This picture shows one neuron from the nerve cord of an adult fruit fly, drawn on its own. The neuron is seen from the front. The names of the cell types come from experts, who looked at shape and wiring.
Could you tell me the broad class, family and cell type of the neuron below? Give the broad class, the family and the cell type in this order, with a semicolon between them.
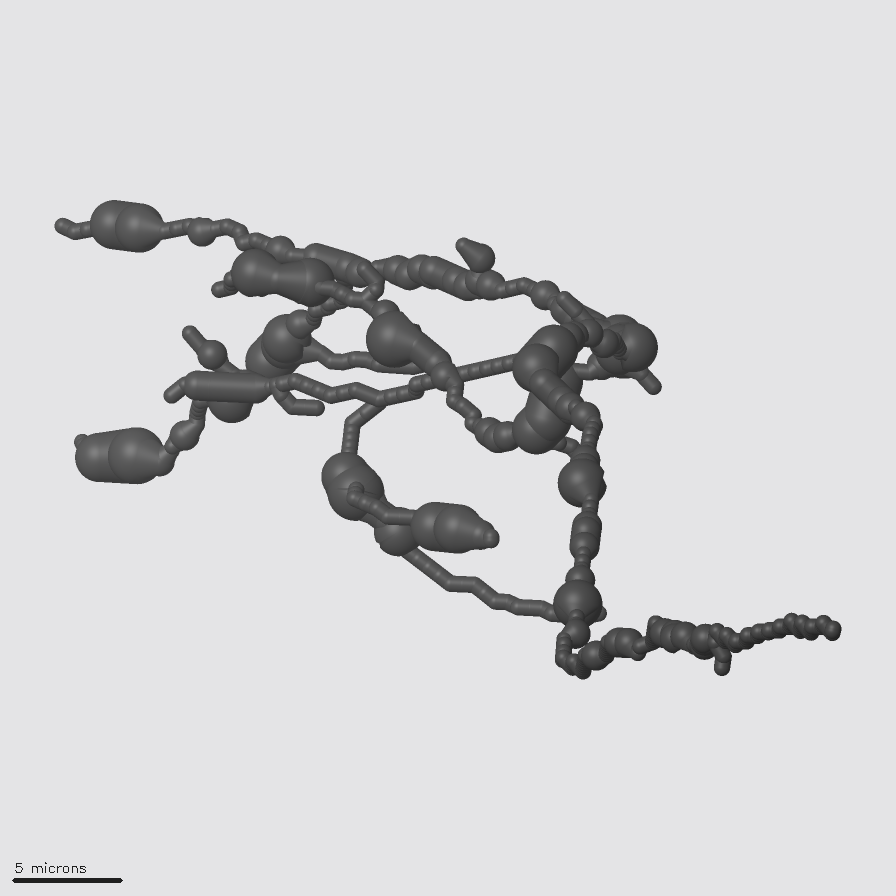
descending neuron; hemilineage LB7; DNge100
